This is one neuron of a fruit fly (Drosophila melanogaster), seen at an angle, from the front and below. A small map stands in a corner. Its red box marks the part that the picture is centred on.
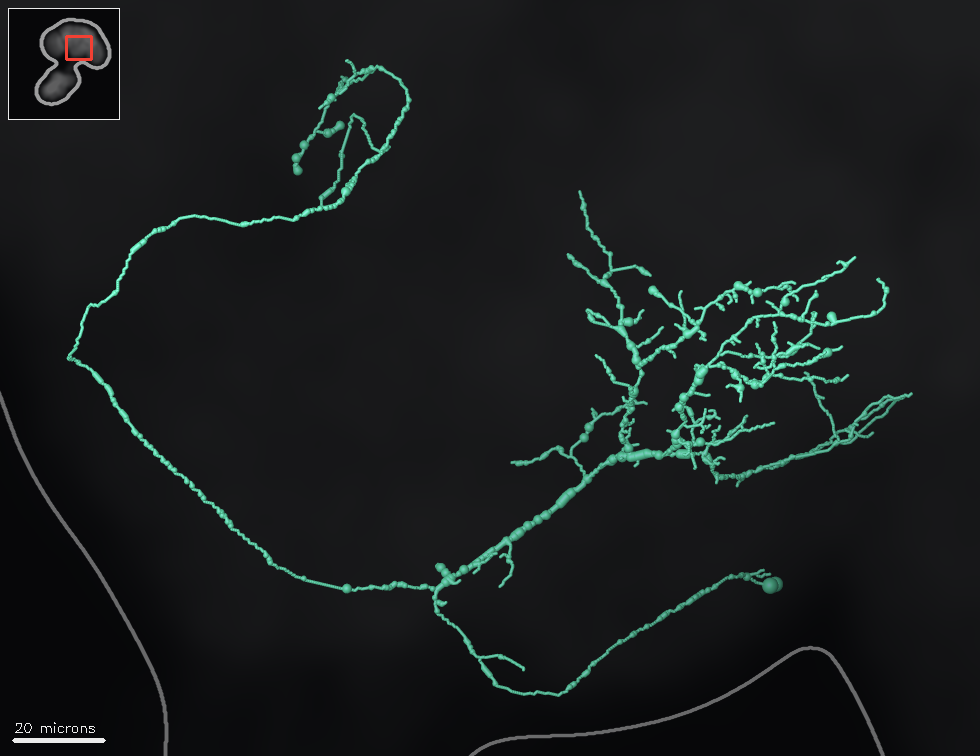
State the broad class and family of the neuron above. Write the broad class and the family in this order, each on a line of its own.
central-brain intrinsic neuron
hemilineage LB19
